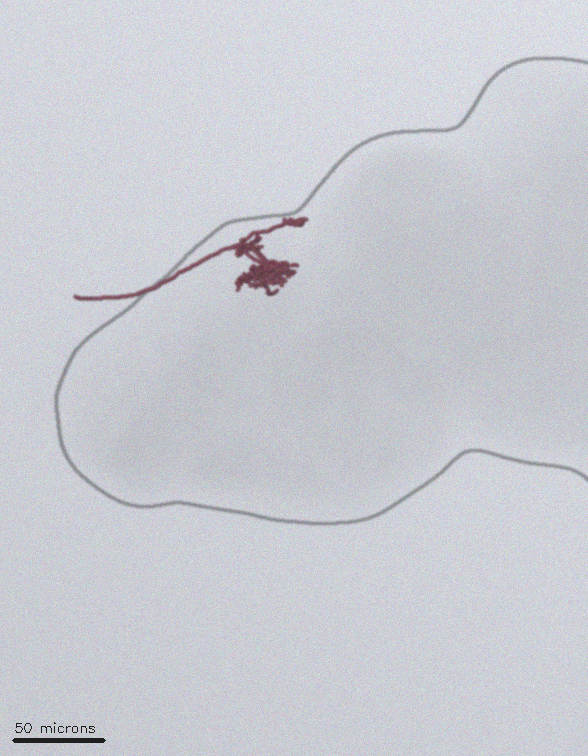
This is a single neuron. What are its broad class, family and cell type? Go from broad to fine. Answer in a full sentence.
An optic-lobe intrinsic neuron of the Lawf family, type Lawf1.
